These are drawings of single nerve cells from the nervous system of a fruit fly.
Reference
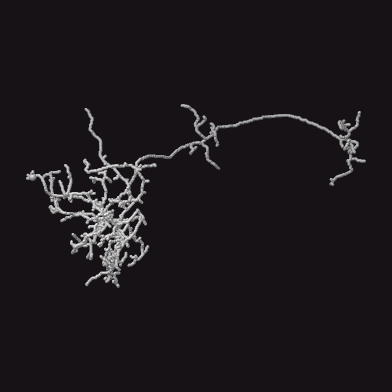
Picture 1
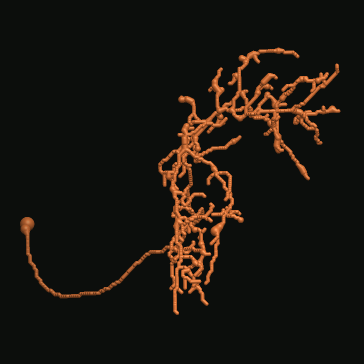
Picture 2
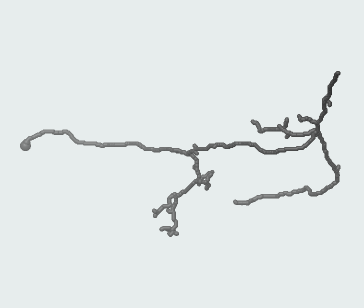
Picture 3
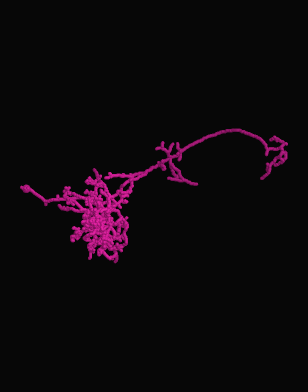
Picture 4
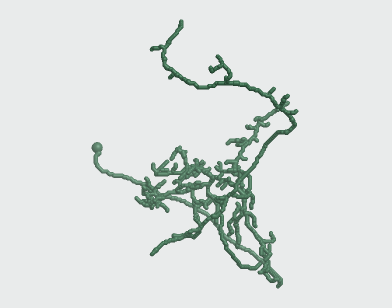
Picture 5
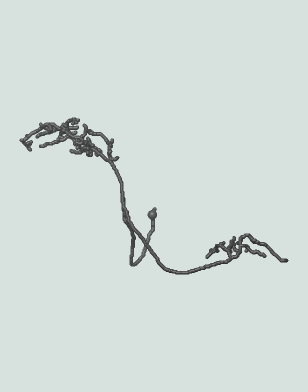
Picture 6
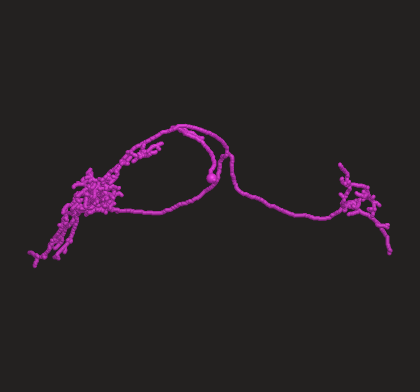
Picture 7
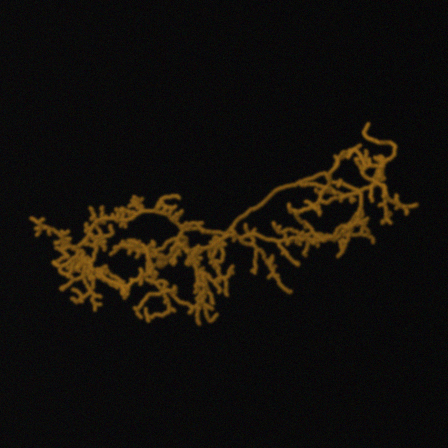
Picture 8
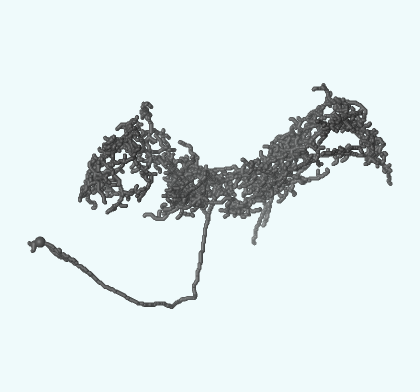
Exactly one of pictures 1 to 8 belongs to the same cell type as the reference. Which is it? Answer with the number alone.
3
